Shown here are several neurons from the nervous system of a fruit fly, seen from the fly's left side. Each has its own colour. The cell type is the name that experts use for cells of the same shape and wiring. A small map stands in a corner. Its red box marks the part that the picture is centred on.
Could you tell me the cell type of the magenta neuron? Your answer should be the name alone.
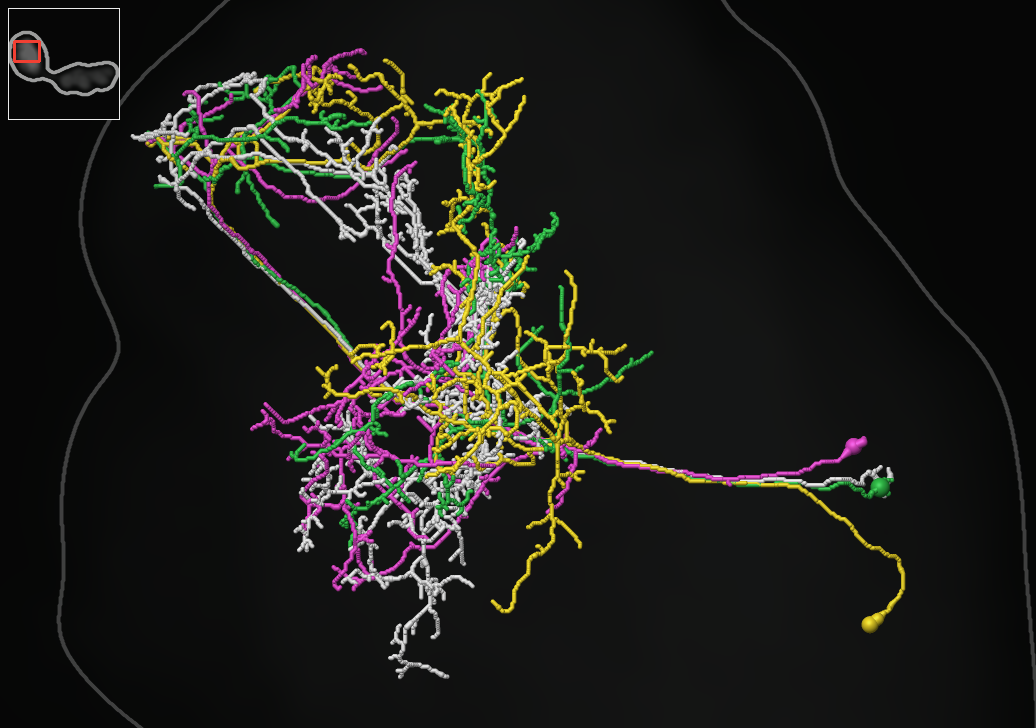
CB3910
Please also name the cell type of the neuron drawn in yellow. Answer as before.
CB2689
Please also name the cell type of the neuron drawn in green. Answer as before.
CB1795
